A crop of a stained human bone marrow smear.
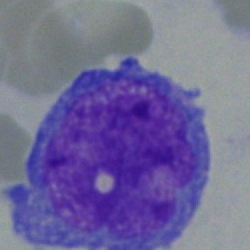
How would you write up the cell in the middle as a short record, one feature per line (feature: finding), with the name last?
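Chromatin: finely stippled purple, only loosely clumped
Cytoplasm: thin deep blue rim around the nucleus
Cytoplasm width: greatest at the lower left of the cell
Nucleus: one small round clear spot in its lower centre
Name: blast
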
